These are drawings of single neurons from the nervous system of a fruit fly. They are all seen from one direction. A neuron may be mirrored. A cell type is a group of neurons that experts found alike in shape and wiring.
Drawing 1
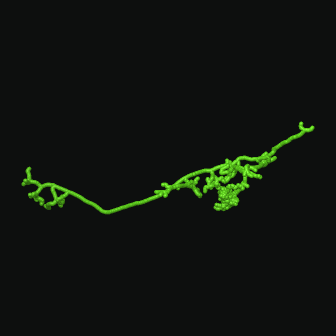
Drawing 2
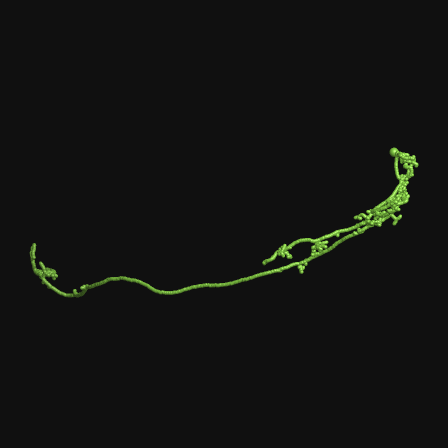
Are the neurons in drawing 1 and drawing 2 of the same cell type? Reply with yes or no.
no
